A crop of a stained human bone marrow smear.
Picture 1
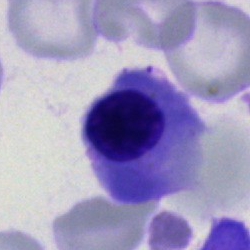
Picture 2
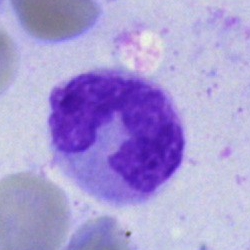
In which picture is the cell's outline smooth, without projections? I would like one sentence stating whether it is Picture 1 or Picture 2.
Picture 2 shows a cell with a smooth, even edge.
